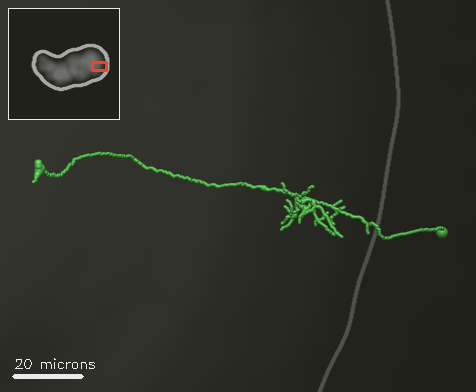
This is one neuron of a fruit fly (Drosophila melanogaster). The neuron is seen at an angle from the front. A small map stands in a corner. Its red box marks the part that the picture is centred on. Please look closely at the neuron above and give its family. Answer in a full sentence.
The family is Tm.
